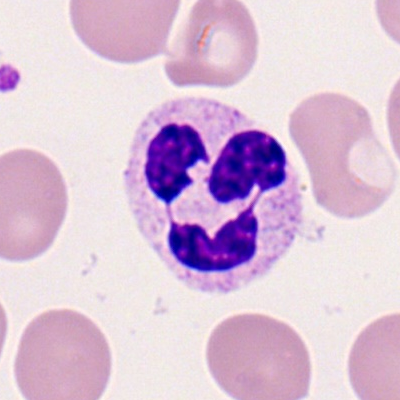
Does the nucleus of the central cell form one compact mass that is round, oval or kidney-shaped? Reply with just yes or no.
No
